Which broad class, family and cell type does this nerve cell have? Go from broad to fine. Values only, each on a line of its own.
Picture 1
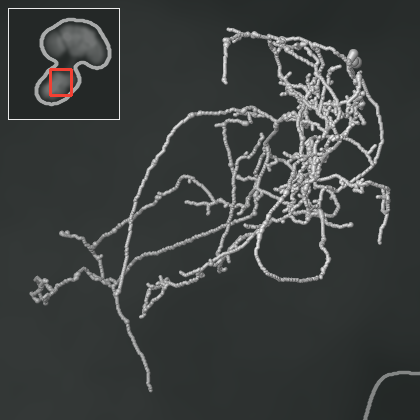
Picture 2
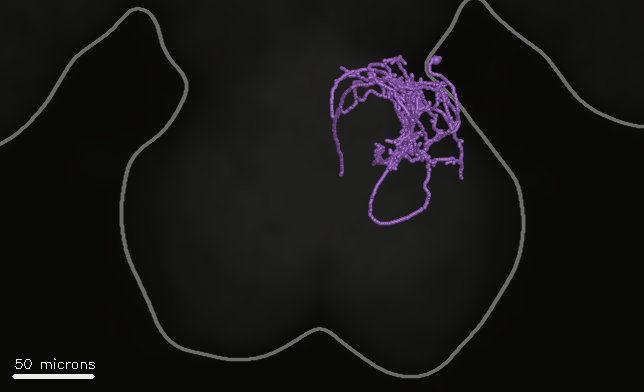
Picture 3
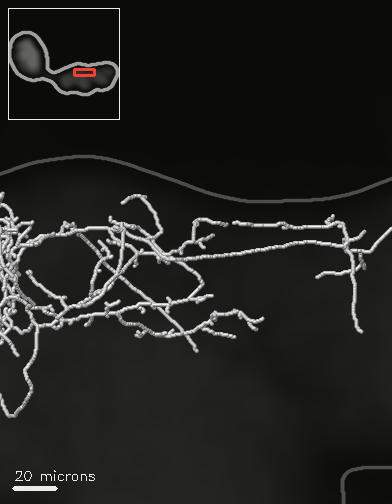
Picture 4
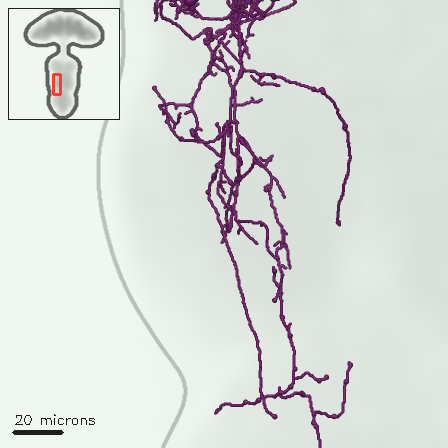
nerve-cord intrinsic neuron
hemilineage 17A
IN17A067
